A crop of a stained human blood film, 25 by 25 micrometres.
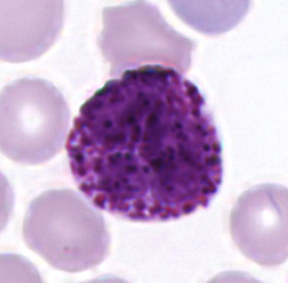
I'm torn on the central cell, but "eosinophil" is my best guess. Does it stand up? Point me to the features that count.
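The decisive feature is the nucleus: coarse dark purple granules lie over it and hide its outline.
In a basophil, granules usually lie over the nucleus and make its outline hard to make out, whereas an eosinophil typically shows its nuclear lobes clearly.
This speaks for basophil and against eosinophil: the cell is a basophil.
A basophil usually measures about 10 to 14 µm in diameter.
At about 14 micrometres across, the cell lies within that range, which agrees with basophil. The outline, roughly round with a slightly bumpy edge, does not count against eosinophil.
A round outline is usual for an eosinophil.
Granules are scattered over the whole cell and reach right to the rim, giving the edge a beaded look; no granule-free pale rim and no clear vacuoles are seen.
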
